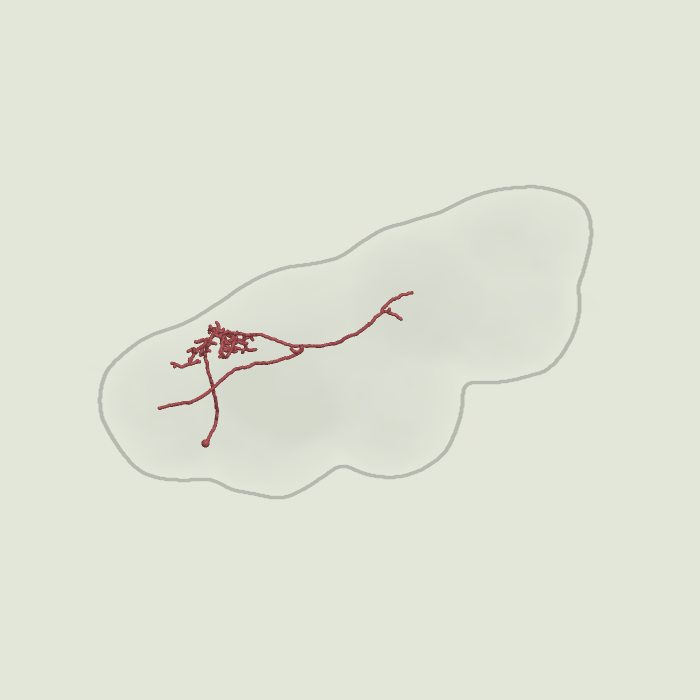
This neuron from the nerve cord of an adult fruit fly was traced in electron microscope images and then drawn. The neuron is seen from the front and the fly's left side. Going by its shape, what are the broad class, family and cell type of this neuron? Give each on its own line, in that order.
ascending neuron
hemilineage 06A
AN06A112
